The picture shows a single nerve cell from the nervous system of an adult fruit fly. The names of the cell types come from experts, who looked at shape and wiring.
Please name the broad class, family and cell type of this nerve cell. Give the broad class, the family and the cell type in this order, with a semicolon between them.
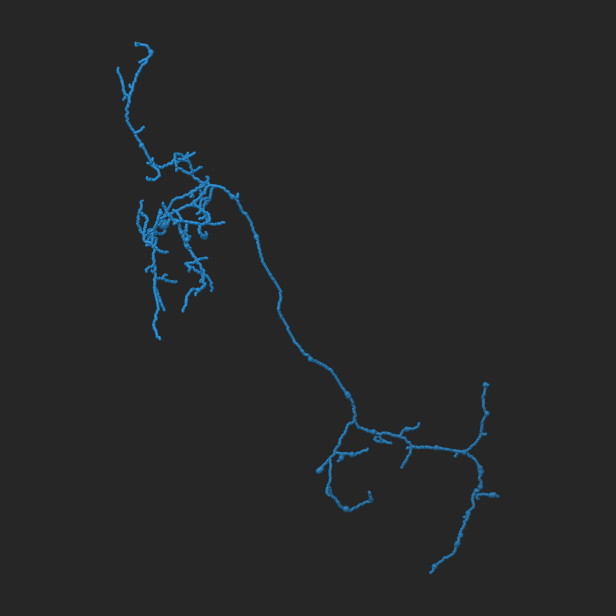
central-brain intrinsic neuron; hemilineage DM4_ventral; PS246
